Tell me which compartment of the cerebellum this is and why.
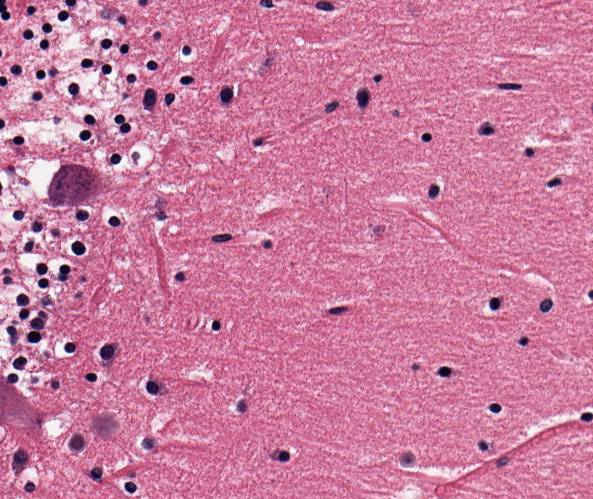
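Most of this field is the molecular layer, a pink, finely fibrillary neuropil with only sparse scattered nuclei.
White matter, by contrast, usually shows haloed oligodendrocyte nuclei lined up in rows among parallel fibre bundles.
Here the small, dark nuclei, many ringed by a clear halo, lie scattered rather than in rows.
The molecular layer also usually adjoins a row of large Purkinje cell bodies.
At the left border a large neuron with abundant purple-pink cytoplasm sits between the pale zone and a zone of densely packed small round dark nuclei along the left edge.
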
